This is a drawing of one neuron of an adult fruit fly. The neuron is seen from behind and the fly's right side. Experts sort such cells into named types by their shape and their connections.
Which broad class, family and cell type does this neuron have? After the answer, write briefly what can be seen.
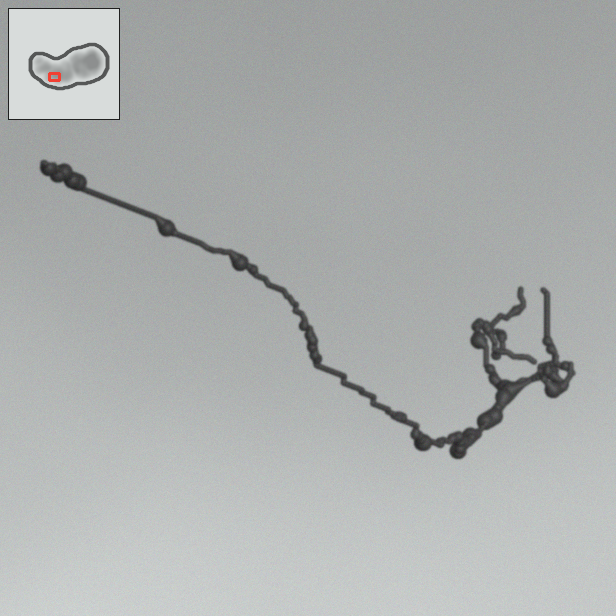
Its broad class is sensory neuron entering the nerve cord. Its family is called class mechanosensory tactile. It is of cell type SNta20. No cell body is drawn. It has a dozen or fewer branch ends.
